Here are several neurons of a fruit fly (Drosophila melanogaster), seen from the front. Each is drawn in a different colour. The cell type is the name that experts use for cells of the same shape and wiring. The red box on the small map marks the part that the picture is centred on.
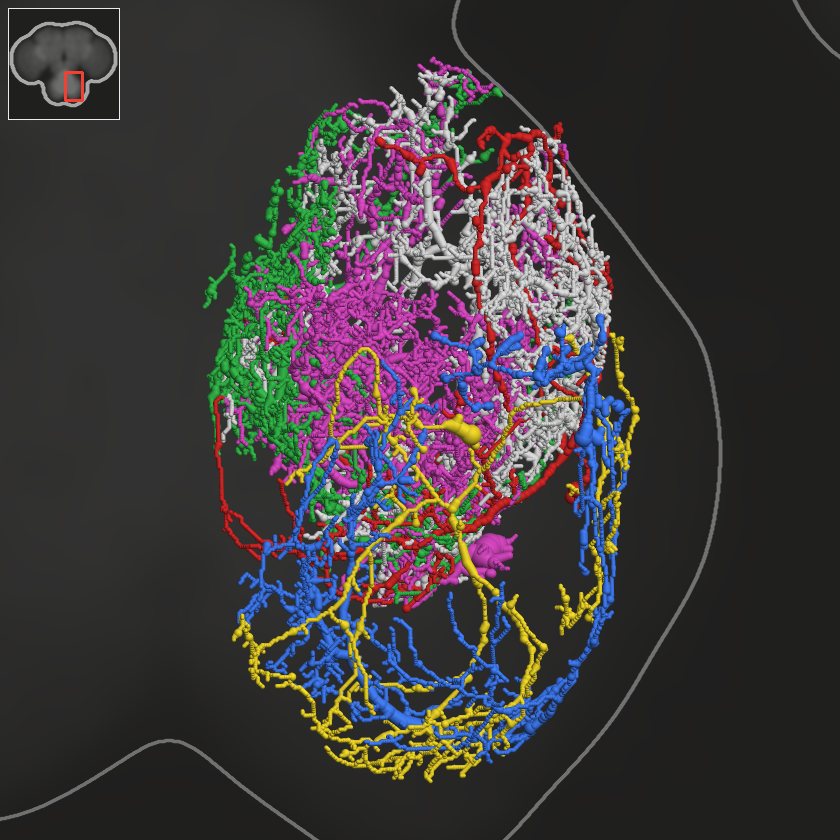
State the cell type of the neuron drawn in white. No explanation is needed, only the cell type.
IN13A005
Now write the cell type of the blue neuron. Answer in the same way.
IN08A012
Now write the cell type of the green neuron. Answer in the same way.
IN13A007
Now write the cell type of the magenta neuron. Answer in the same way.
IN13A003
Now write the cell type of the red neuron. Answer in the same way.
IN16B039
